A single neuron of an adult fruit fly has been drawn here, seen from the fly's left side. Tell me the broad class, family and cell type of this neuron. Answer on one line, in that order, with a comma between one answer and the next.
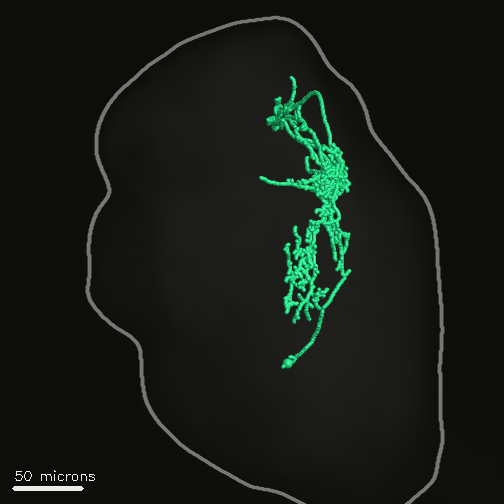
visual projection neuron, LoVP, LoVP60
